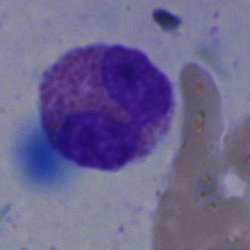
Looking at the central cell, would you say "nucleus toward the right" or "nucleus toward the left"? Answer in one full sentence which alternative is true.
This cell carries its nucleus toward the right side.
